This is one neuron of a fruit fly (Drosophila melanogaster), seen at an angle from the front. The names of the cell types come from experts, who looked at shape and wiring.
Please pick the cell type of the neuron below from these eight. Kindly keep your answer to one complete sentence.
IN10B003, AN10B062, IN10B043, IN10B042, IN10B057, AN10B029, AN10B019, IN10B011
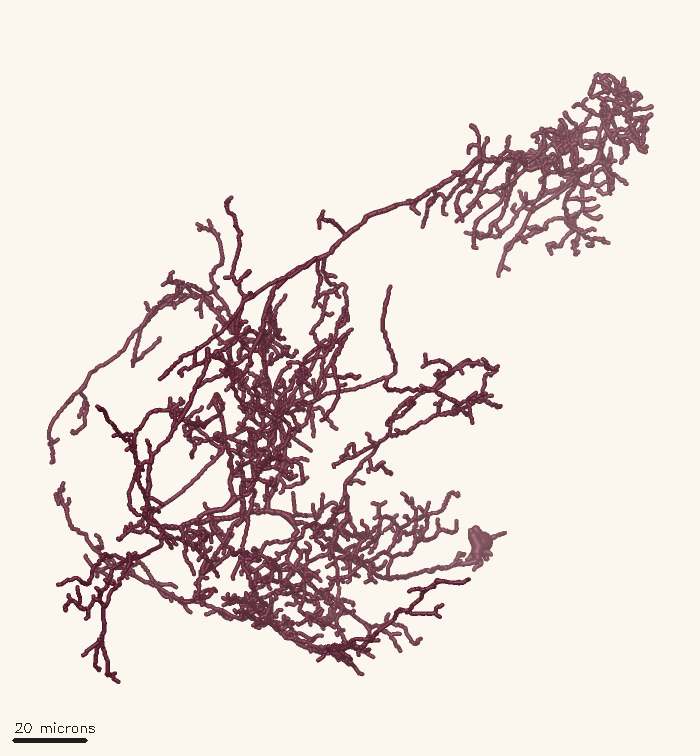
Cell type IN10B011 is what this neuron is.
